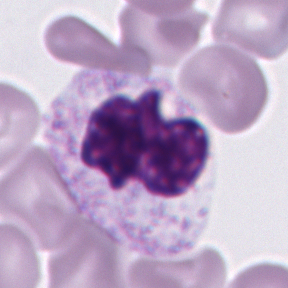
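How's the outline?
Roughly round and smooth.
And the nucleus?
A deep notch on its upper edge divides it into two broad lobes.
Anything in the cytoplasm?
Fine pink-violet granules throughout, and no vacuoles.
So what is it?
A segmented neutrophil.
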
